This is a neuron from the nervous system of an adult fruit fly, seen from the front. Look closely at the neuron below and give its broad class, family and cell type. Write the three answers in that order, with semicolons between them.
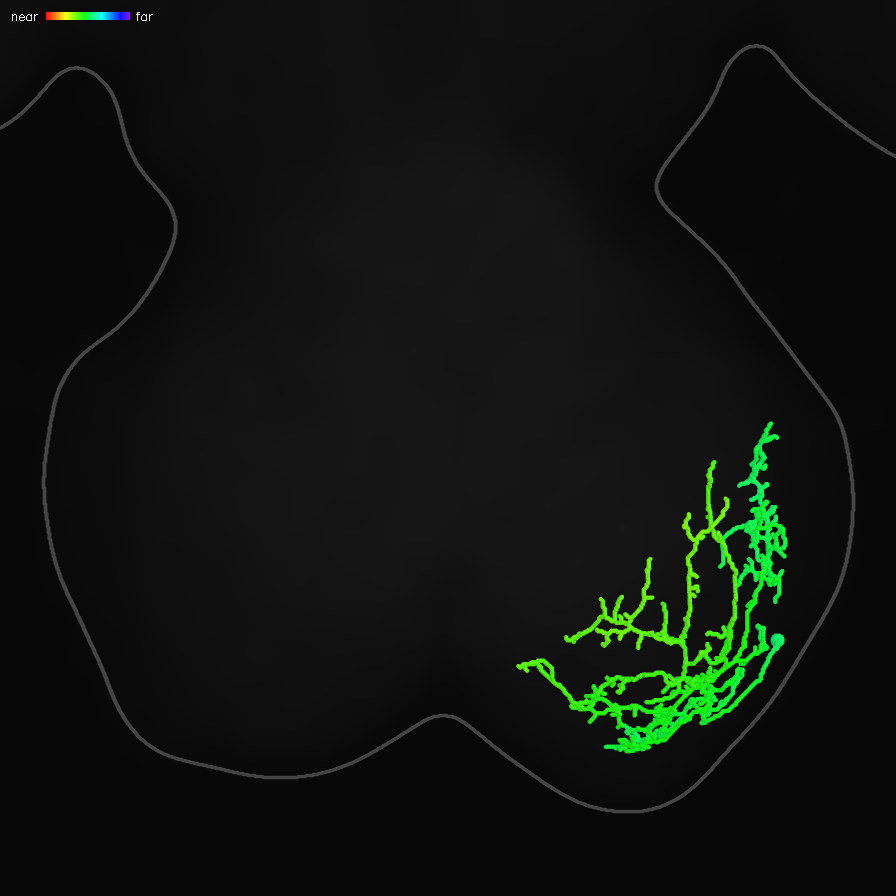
nerve-cord intrinsic neuron; hemilineage 13A; IN13A054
